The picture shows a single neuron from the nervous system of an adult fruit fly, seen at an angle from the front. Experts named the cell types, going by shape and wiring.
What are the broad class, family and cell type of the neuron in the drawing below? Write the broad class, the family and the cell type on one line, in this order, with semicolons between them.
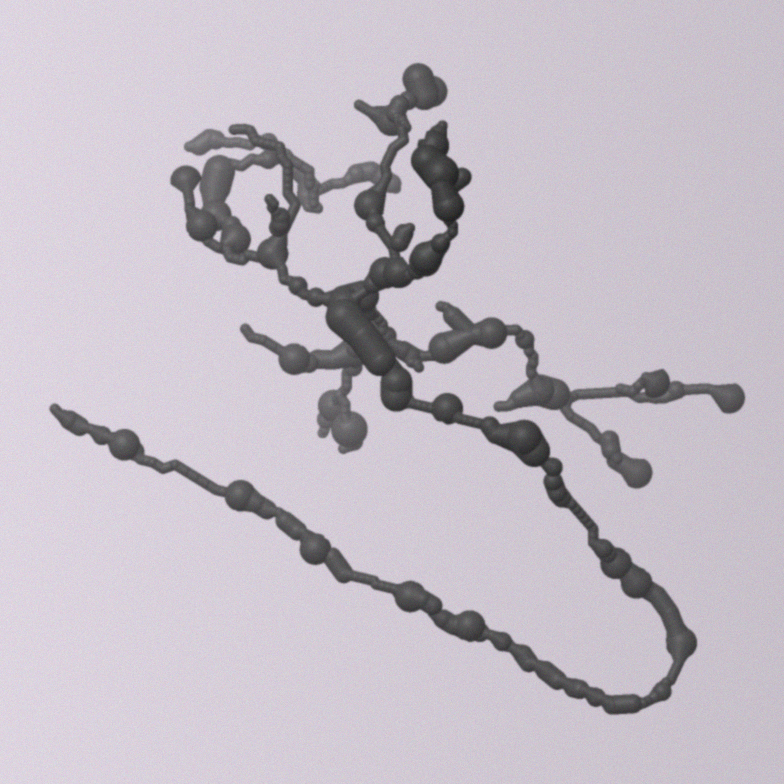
sensory neuron entering the brain; ENS; ENS2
